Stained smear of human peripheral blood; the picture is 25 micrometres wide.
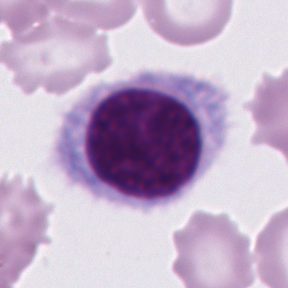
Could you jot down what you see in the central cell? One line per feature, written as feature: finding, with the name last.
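Margin: fringed by fine hair-like projections
Nucleus: no indentation, notch or lobes
Nucleolus: none visible
Granules: none distinct in the cytoplasm
Name: hairy cell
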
